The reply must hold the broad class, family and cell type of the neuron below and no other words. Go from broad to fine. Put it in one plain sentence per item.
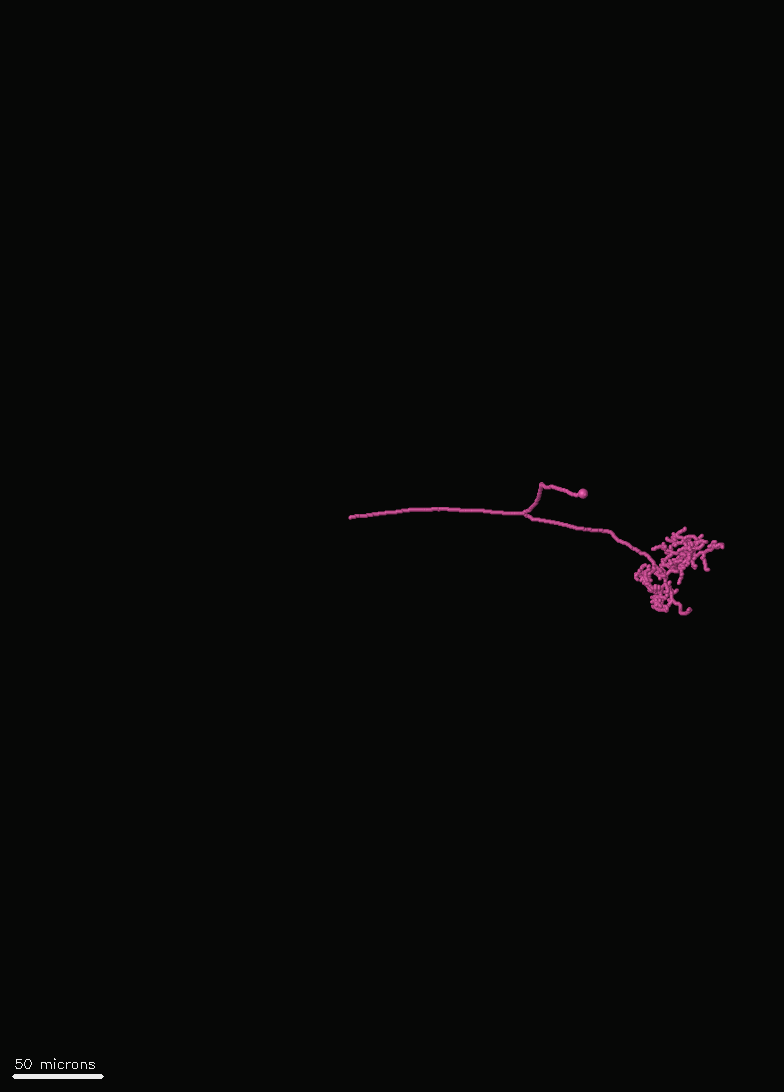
A central-brain intrinsic neuron of hemilineage VLPa2, type PVLP037.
